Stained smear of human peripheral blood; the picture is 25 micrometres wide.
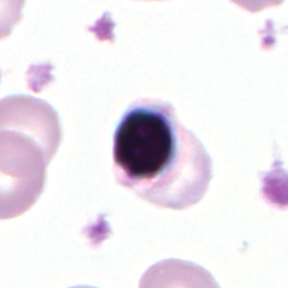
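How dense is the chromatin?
Very dense and dark purple, almost uniformly so.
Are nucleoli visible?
No, none can be seen.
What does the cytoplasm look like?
A thin, pale pink rim with no visible granules.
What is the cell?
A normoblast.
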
